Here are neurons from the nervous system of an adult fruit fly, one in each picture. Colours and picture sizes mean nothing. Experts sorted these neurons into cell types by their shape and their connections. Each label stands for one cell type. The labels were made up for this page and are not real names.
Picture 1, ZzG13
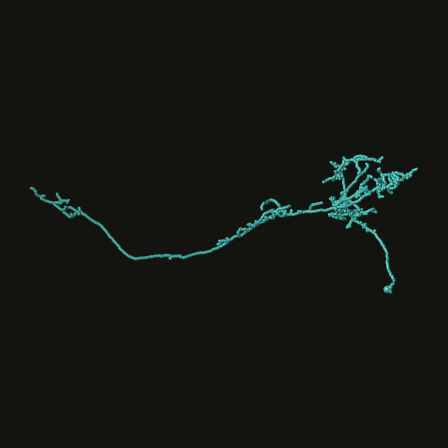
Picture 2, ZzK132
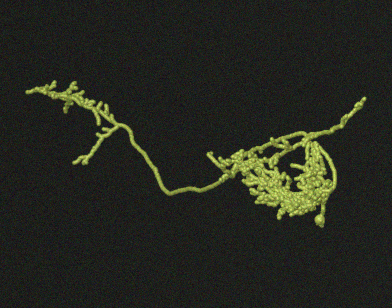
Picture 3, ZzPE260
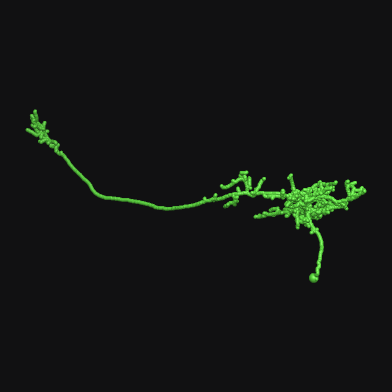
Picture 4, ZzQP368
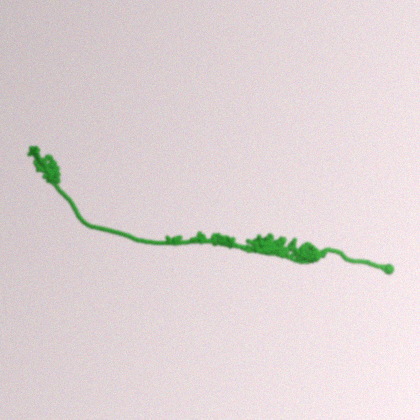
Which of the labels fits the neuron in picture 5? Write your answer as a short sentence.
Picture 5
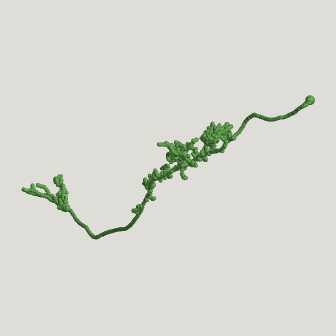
It belongs to ZzQP368.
